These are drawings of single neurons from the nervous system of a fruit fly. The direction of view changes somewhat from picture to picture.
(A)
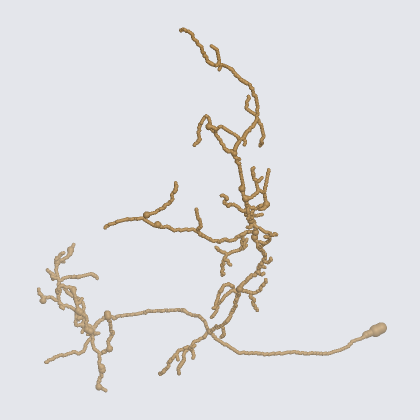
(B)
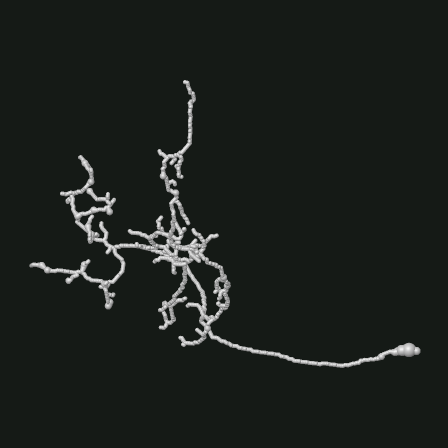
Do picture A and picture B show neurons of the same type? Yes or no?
yes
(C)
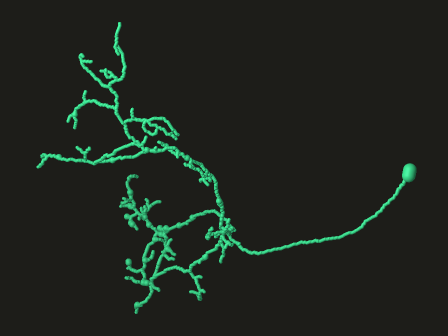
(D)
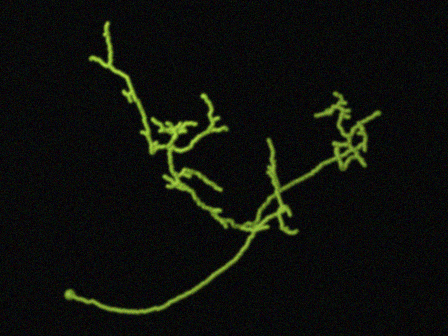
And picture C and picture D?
yes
